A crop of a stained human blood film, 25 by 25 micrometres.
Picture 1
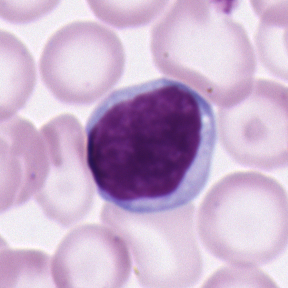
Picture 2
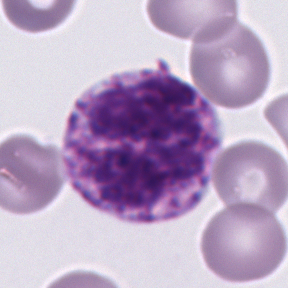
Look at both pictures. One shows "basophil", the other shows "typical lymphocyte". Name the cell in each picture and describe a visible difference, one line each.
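Picture 1: typical lymphocyte. No granules are visible in the cytoplasm.
Picture 2: basophil. Coarse dark violet granules are scattered over the whole cell, including over the nucleus.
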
